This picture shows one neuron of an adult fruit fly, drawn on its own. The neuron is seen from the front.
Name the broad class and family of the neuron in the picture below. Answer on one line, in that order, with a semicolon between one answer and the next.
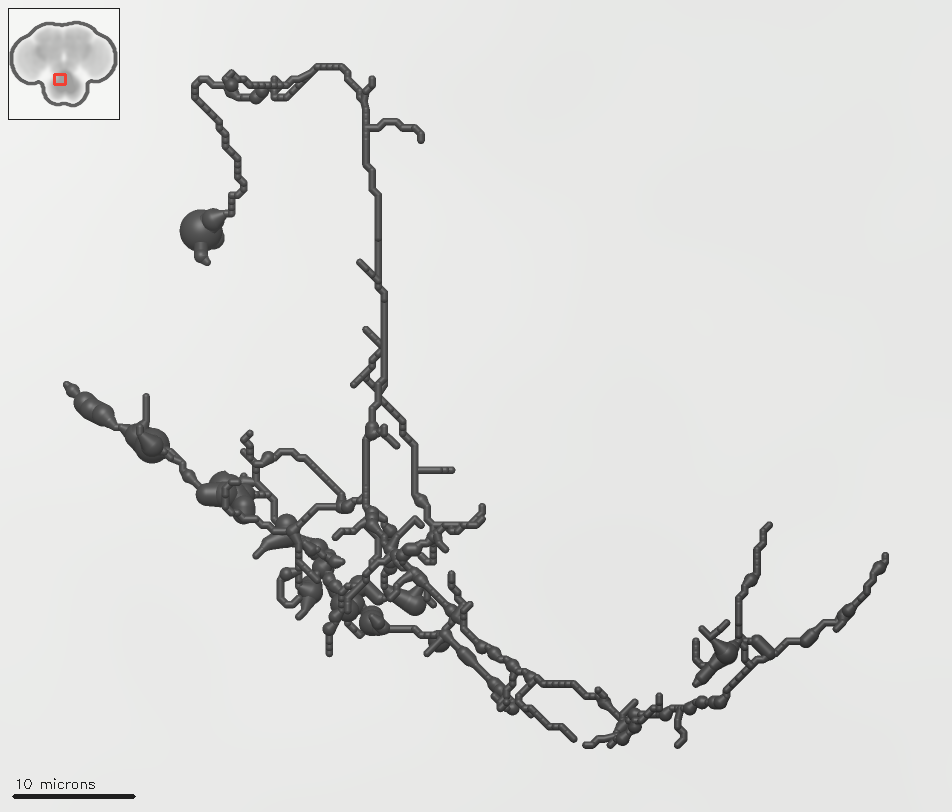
nerve-cord intrinsic neuron; hemilineage 19A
